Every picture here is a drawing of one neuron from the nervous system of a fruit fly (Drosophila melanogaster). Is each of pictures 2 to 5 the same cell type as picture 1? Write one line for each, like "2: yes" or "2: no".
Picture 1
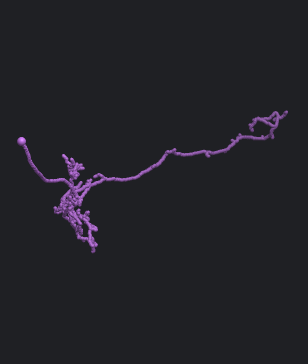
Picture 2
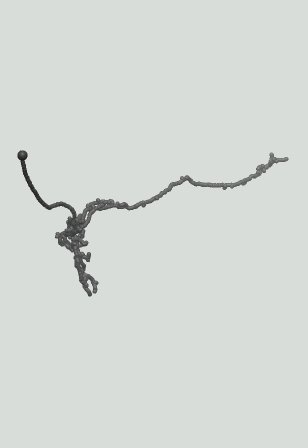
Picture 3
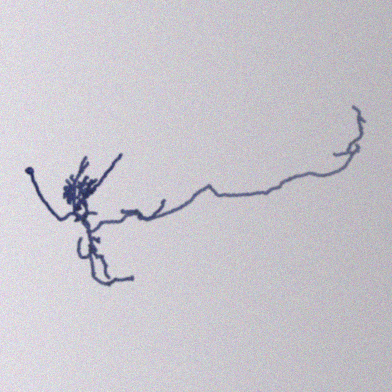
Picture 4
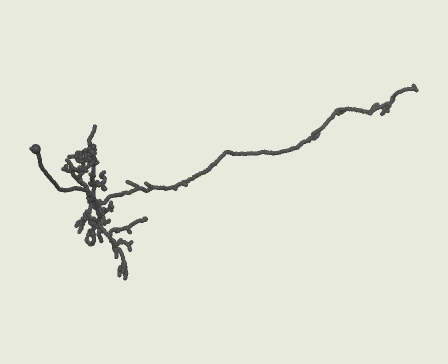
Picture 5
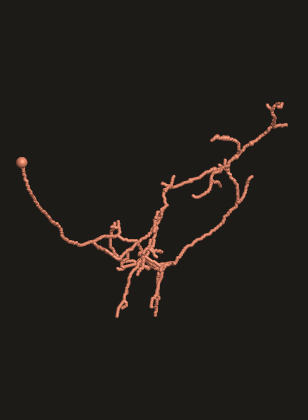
2: yes
3: no
4: no
5: no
